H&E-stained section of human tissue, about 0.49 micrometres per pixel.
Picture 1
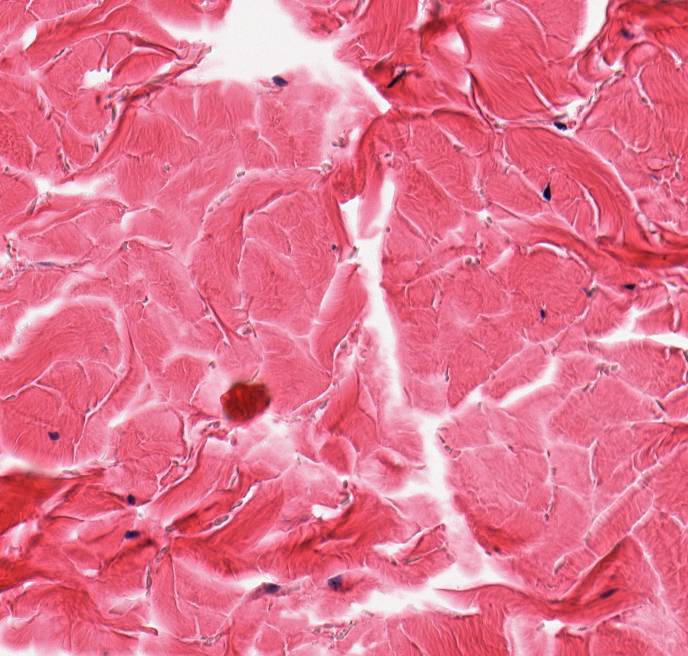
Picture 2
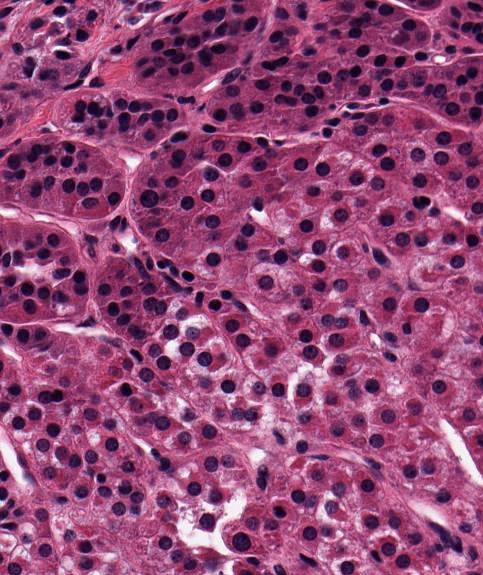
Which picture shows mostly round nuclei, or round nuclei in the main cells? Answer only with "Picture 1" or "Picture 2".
Picture 2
